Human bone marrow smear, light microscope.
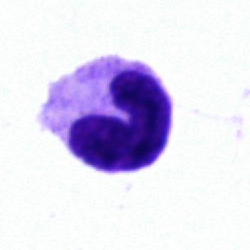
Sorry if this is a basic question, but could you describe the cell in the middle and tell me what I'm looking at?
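Roughly round, with a ragged, irregular left edge. The nucleus, a thick band bent into a C, opens its notch toward the upper left. It runs along the right and lower parts; cytoplasm lies mostly upper left. Chromatin dark purple, densely condensed throughout. A band neutrophil.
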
